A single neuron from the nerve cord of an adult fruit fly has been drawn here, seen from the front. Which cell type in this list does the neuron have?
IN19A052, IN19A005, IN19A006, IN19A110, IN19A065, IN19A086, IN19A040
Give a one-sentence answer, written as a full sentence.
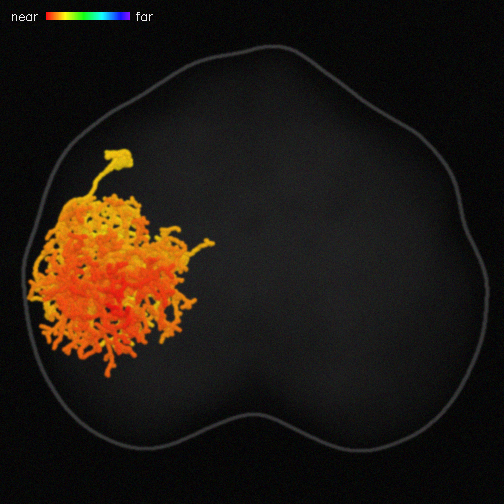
Typed by cell type, the neuron is IN19A005.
